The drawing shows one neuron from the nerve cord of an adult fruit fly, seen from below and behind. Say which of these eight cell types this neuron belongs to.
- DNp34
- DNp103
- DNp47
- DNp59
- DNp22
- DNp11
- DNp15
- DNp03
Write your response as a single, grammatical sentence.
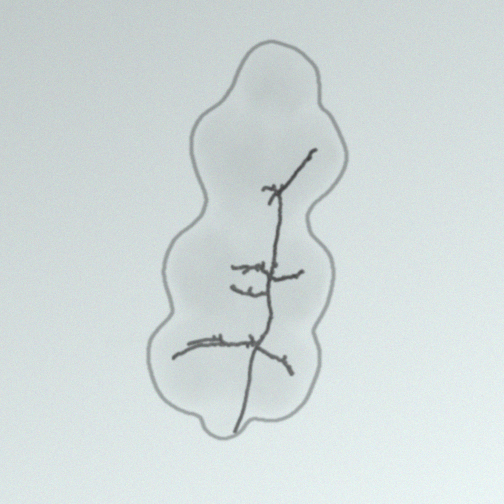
The single neuron here is of type DNp47.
